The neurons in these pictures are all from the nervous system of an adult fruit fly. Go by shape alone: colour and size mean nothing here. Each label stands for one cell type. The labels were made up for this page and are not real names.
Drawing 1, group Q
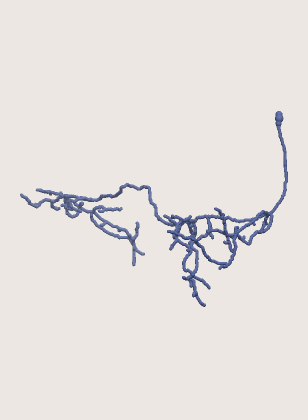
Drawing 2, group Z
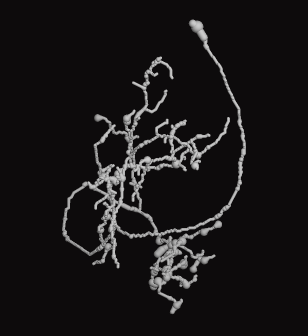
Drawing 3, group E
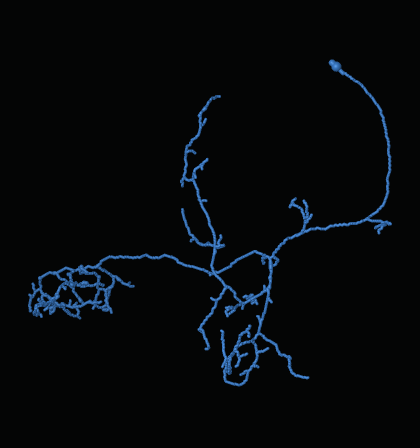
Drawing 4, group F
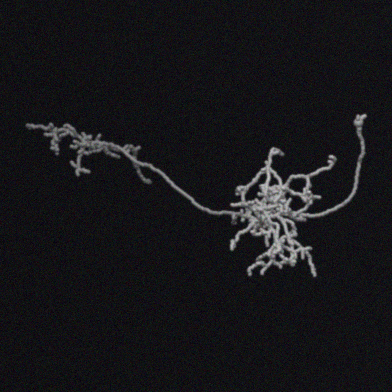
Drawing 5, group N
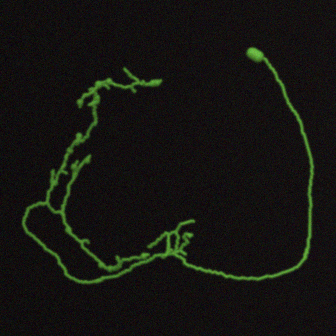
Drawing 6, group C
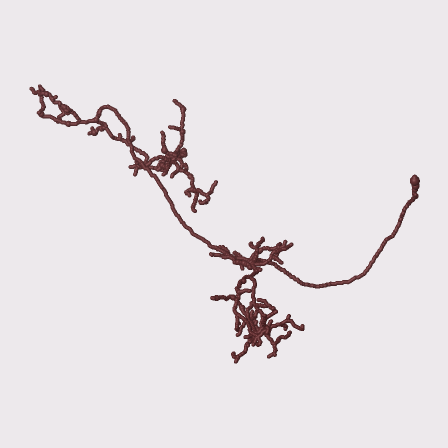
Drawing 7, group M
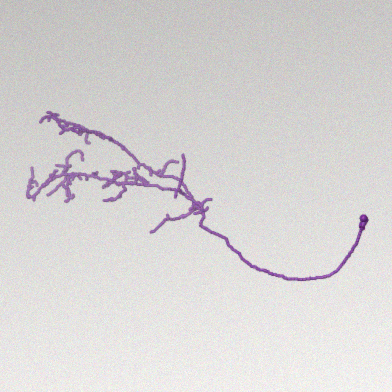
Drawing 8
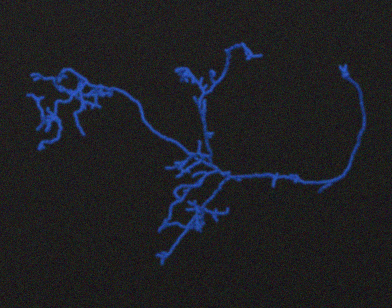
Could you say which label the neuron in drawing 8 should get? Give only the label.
group E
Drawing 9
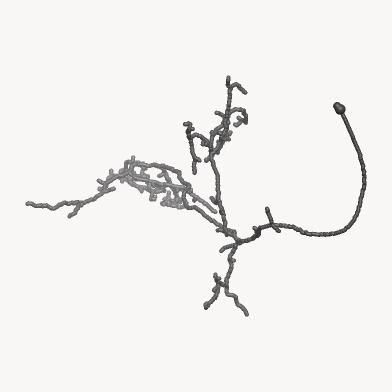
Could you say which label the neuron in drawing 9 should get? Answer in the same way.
group E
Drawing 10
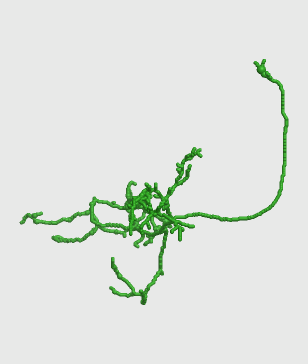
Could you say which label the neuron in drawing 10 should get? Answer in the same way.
group C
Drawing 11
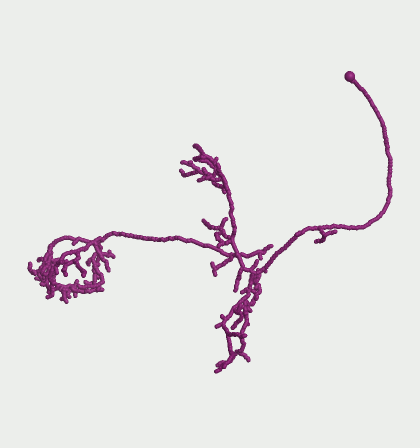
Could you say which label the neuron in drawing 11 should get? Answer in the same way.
group E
